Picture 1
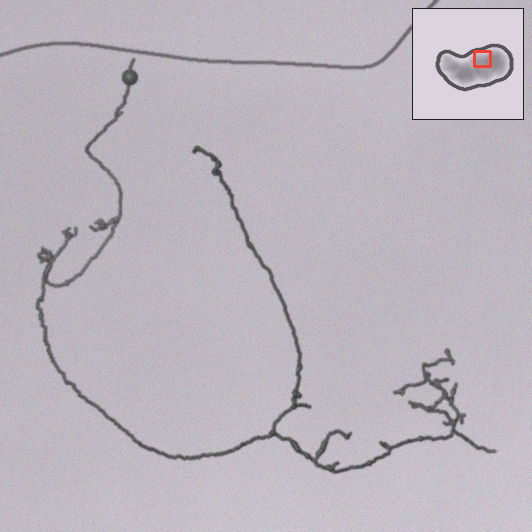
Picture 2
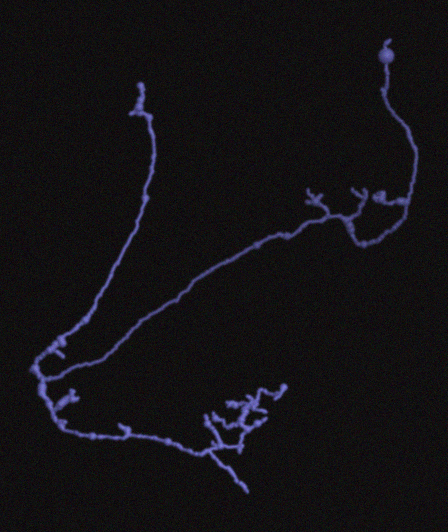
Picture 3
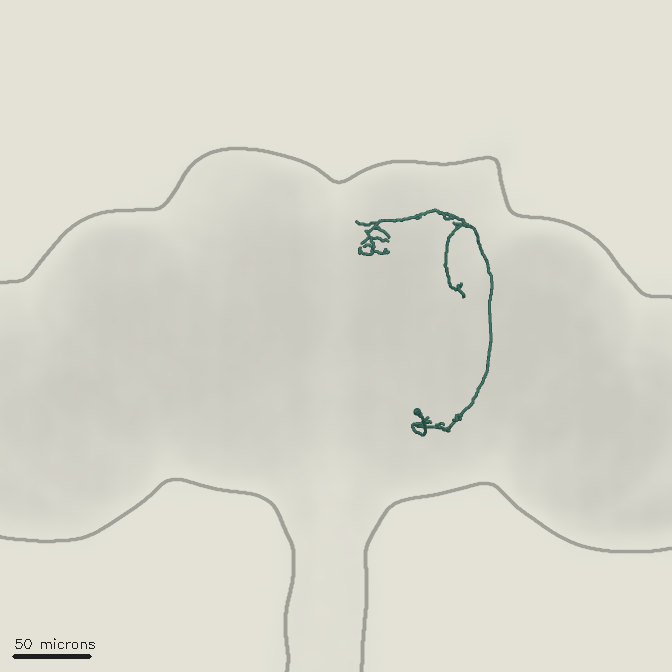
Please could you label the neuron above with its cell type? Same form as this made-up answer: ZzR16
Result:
KCa'b'-ap1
